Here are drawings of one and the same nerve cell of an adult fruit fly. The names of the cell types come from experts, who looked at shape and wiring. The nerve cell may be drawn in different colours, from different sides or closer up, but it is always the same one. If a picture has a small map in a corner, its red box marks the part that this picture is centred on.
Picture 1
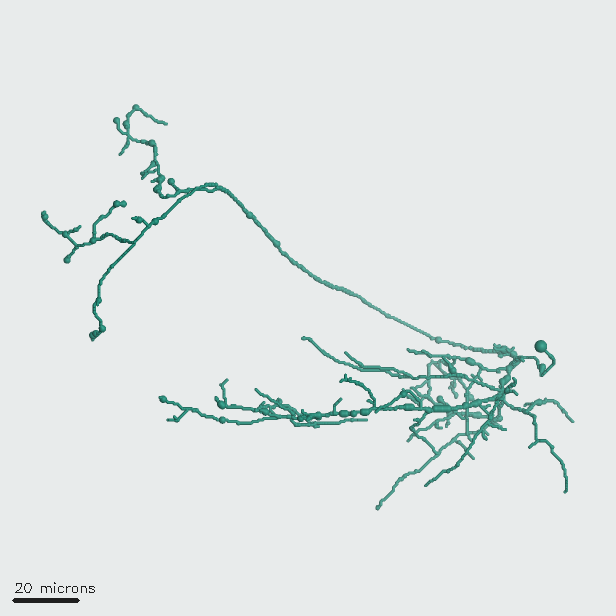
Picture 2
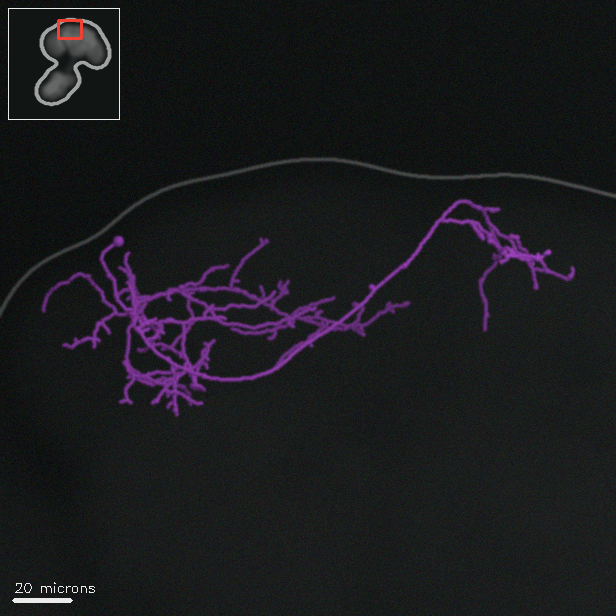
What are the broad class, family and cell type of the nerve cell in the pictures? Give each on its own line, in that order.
central-brain intrinsic neuron
hemilineage LHl2_dorsal
CB2667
